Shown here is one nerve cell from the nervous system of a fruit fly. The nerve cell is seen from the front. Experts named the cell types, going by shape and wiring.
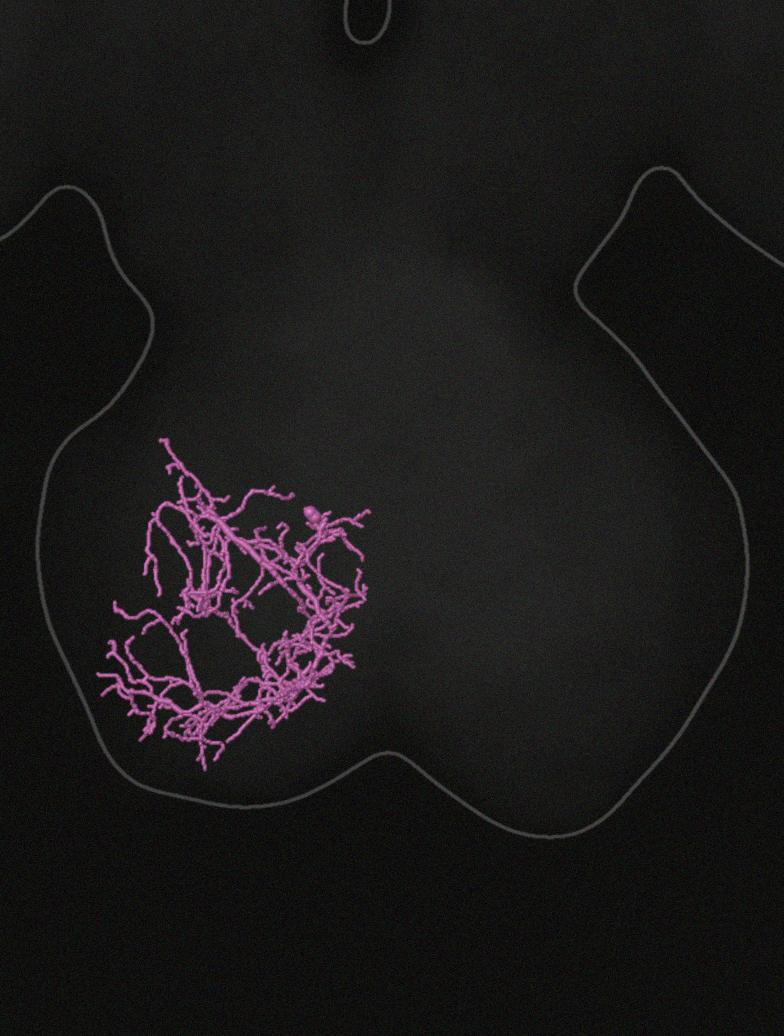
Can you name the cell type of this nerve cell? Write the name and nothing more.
IN17A028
